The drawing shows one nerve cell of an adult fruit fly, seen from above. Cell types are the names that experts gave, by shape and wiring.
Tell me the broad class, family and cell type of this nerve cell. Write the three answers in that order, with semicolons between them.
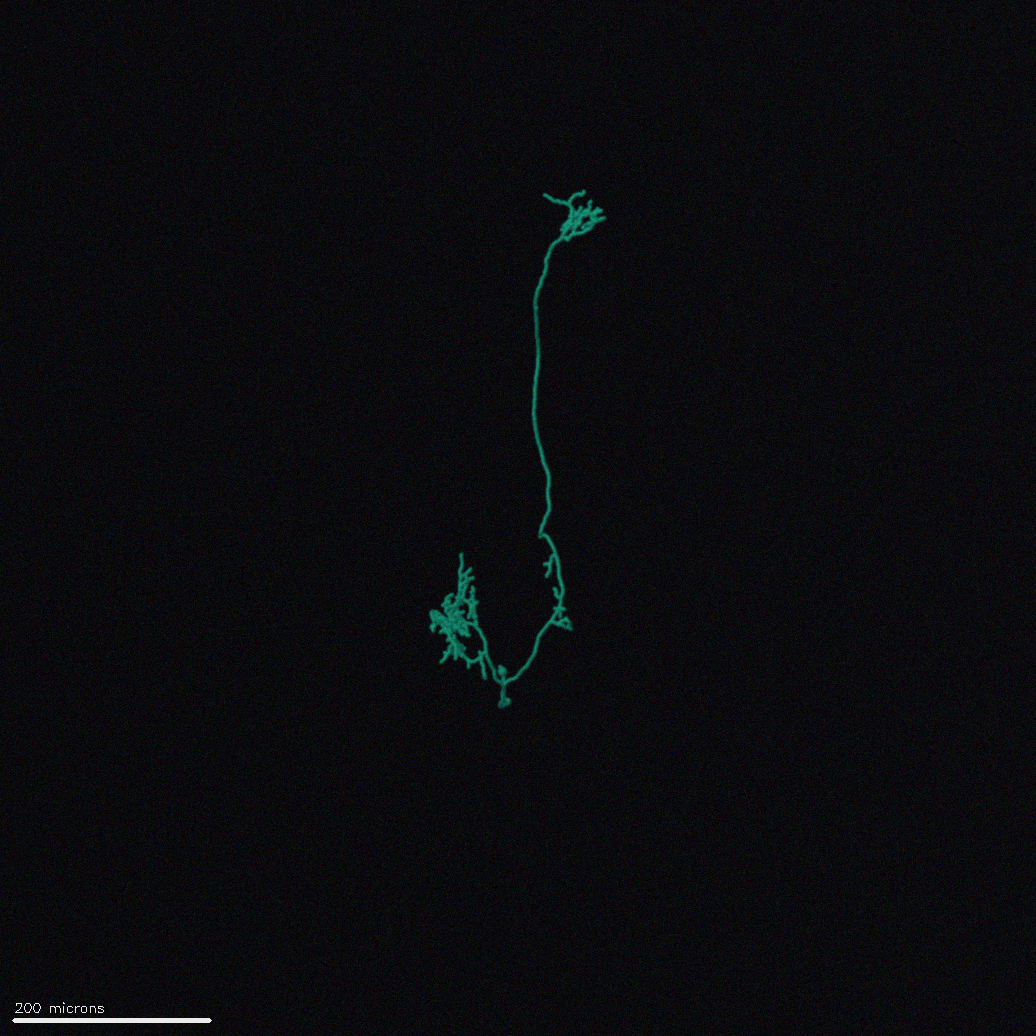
ascending neuron; hemilineage 06B; vMS13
